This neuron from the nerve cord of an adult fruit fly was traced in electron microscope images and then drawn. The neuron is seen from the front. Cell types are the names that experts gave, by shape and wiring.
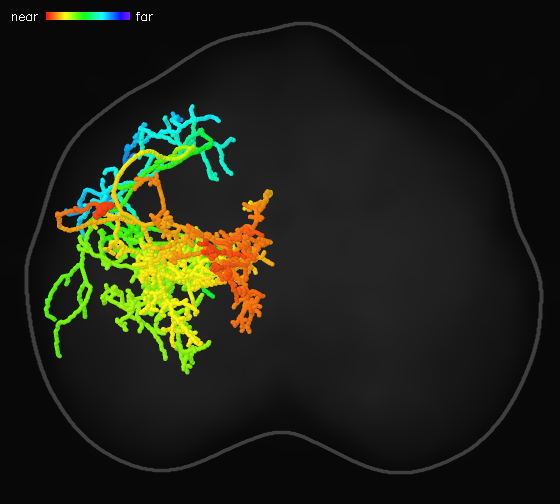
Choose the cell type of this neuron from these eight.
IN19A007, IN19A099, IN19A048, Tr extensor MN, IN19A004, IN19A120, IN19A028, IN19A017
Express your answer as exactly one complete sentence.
For this neuron, the cell type is IN19A017.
